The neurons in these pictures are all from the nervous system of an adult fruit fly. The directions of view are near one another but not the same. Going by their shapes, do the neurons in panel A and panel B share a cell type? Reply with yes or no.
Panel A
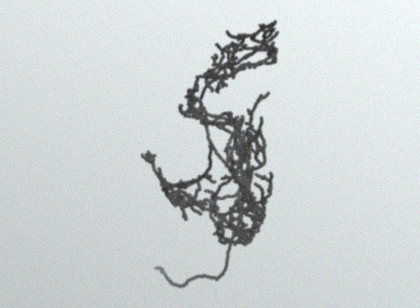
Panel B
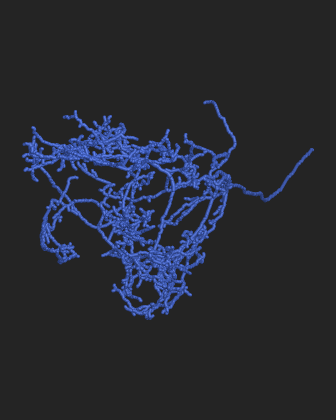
yes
